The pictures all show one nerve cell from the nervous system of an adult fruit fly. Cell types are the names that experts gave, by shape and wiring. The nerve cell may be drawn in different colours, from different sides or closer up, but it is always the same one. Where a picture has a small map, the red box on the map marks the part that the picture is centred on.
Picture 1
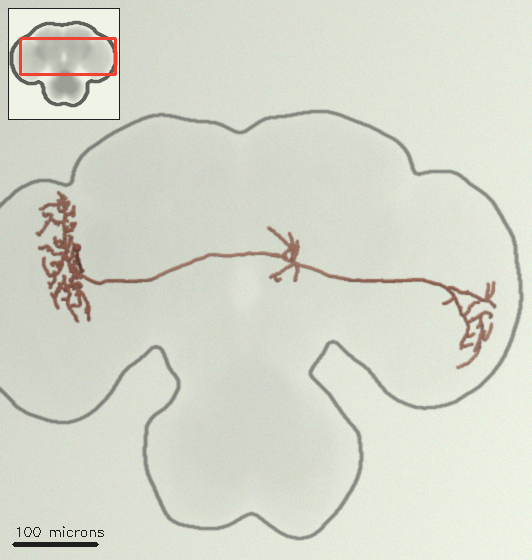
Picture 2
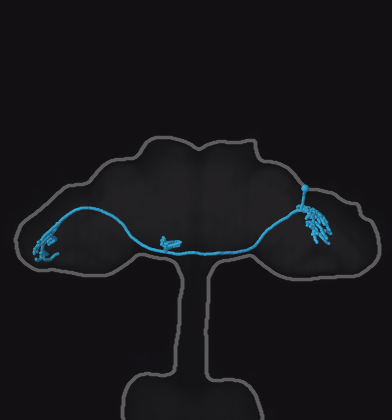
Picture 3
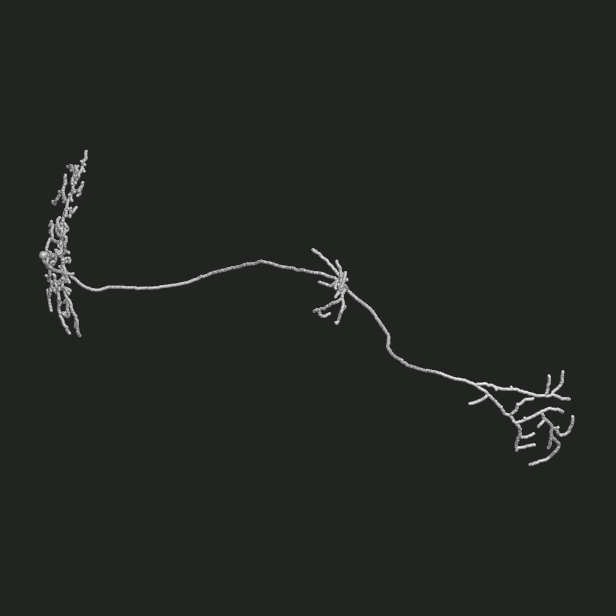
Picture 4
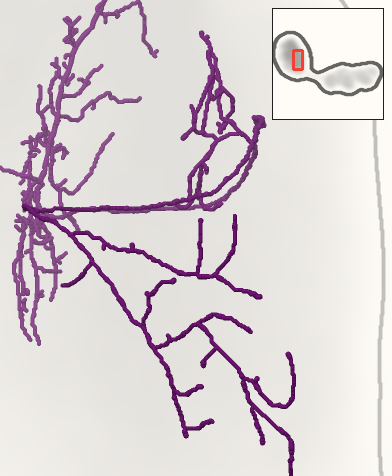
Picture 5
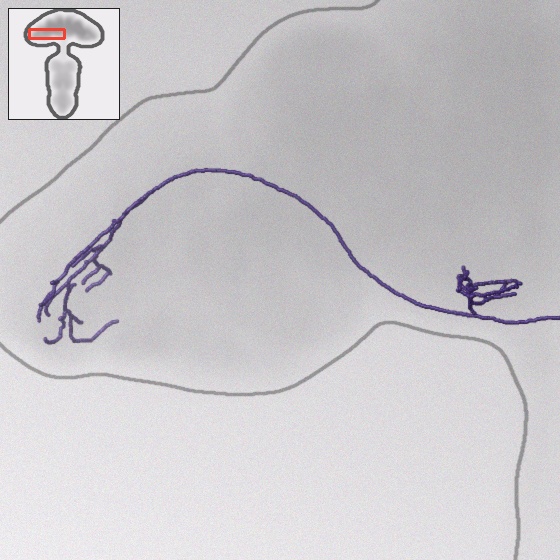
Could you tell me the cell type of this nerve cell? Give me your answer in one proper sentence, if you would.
This nerve cell is a member of the MeVPMe5 cell type.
